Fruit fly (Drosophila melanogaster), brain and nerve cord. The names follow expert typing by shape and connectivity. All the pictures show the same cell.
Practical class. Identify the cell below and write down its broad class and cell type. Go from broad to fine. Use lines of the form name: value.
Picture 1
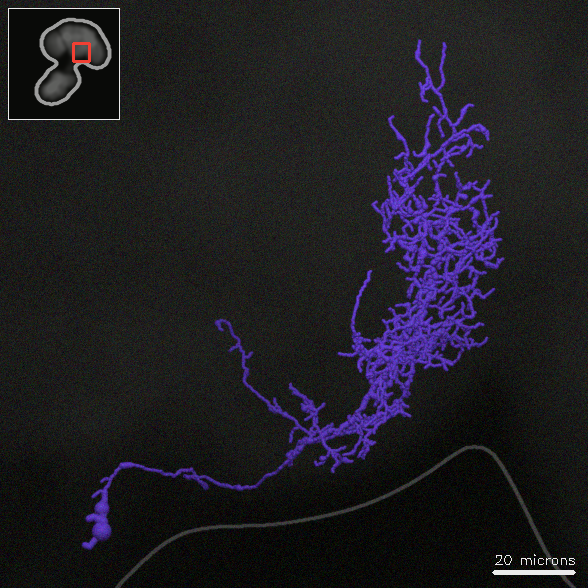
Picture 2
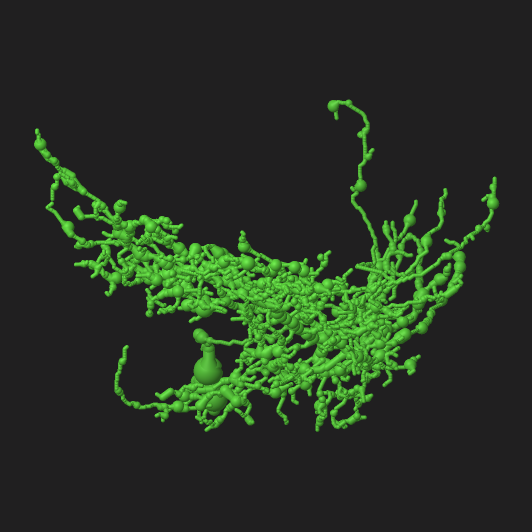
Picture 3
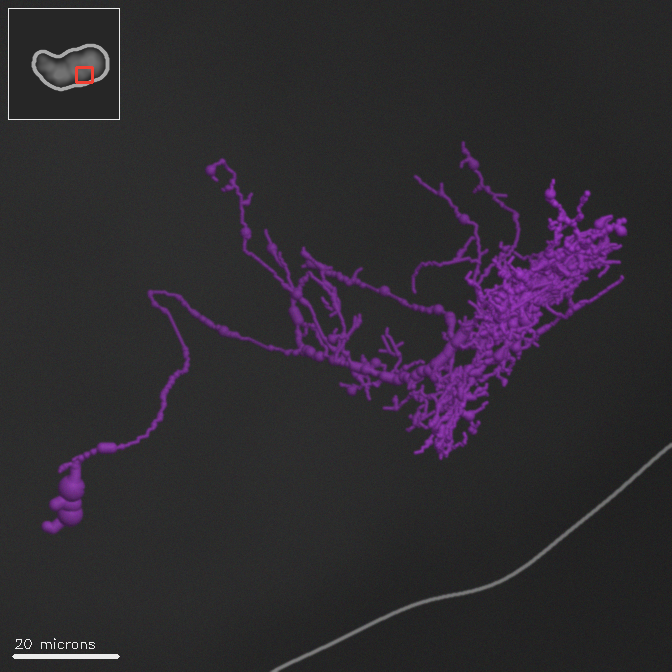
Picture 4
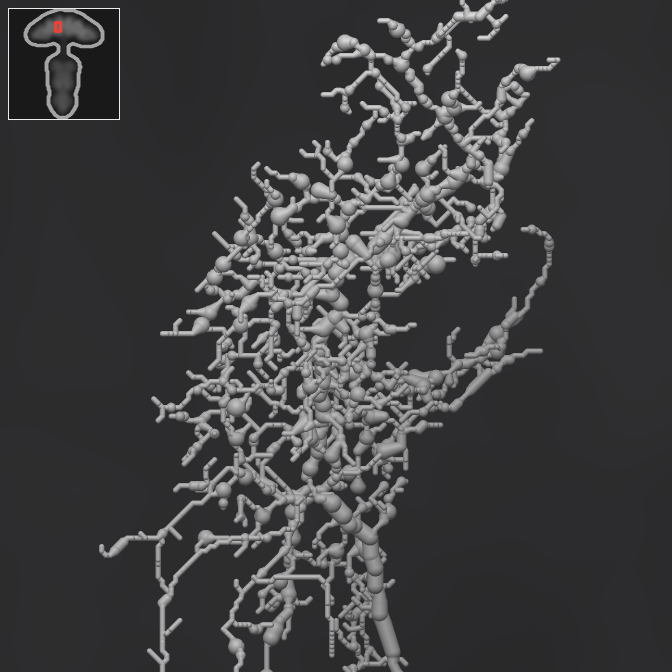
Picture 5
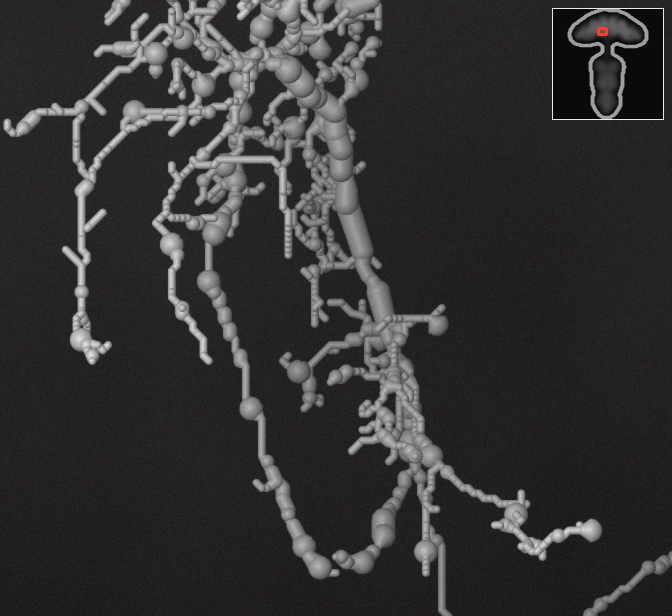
broad class: central-brain intrinsic neuron
cell type: GNG190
